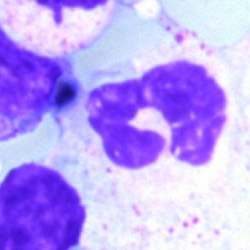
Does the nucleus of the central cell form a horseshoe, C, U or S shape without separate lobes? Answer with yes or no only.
Yes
